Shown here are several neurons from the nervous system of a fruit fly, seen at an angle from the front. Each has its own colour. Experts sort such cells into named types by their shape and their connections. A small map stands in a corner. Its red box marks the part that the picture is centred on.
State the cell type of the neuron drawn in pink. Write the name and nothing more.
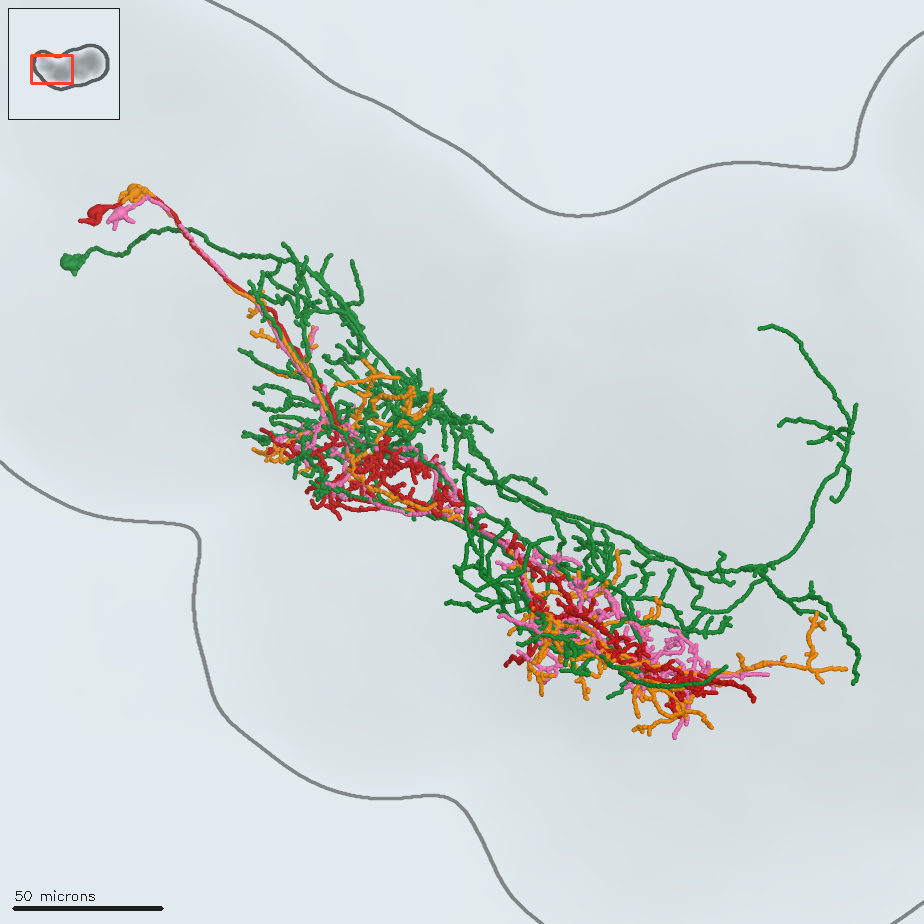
IN09A023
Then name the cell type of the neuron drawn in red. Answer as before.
IN09A029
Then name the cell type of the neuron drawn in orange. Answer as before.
IN09A019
